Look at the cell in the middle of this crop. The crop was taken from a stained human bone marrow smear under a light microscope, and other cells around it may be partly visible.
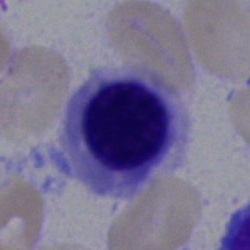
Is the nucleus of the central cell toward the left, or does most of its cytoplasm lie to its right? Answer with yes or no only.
No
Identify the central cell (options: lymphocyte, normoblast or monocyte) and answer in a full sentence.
The middle of this crop is occupied by a normoblast.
